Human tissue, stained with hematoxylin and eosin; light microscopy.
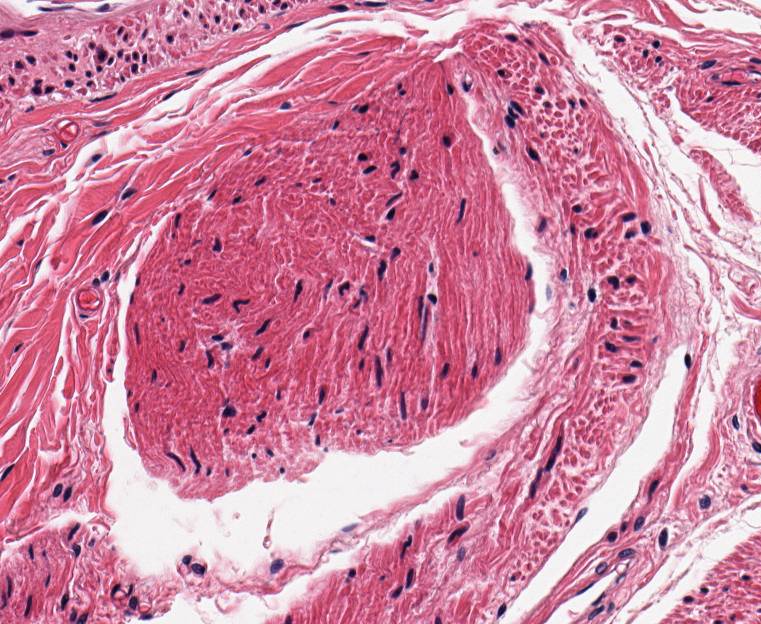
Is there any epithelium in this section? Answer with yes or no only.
No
